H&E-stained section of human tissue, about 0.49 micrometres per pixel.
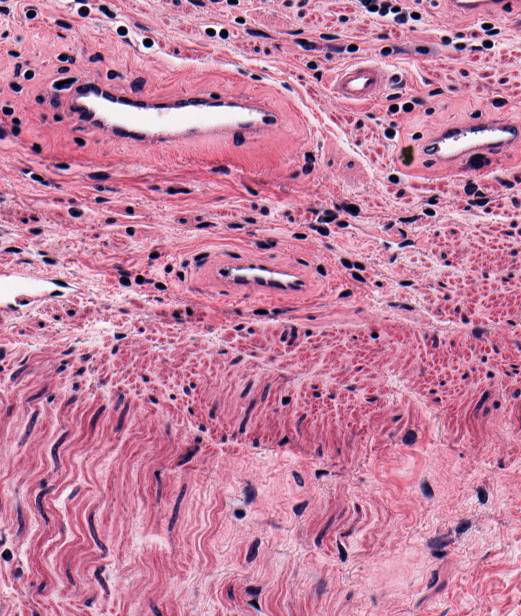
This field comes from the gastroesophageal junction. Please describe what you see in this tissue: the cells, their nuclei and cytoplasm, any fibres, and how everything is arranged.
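Up top you've got several small vessels, each wrapped in a thick, concentric, pink-staining wall, and their lumens are empty, no red blood cells at all. The lower third is made up of wavy fibres instead. You'll also notice more nuclei in the upper half than down in that lower third.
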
